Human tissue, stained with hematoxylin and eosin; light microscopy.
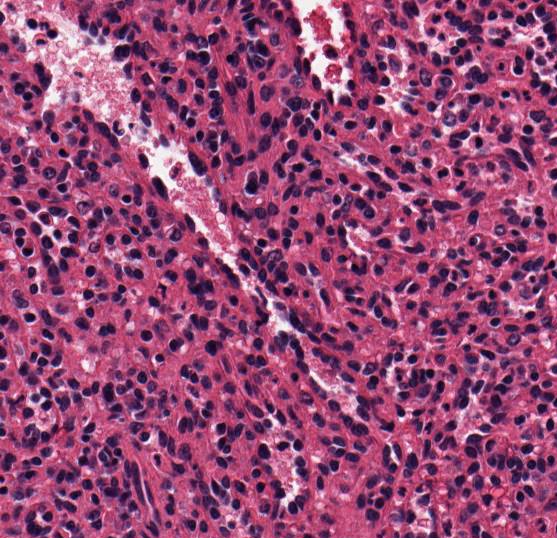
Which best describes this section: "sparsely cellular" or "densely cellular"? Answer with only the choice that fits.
Densely cellular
